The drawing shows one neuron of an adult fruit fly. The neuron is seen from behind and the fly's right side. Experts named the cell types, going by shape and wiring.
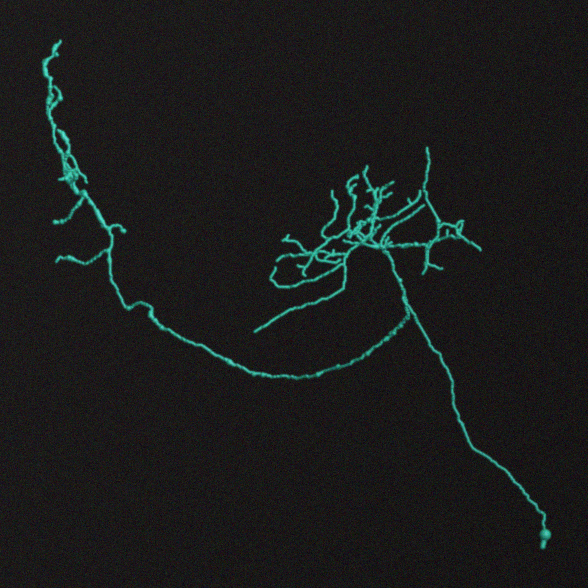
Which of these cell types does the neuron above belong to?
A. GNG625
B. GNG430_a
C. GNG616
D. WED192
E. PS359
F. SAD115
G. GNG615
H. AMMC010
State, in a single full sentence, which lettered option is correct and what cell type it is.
The neuron is categorized as cell type GNG616, option C.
